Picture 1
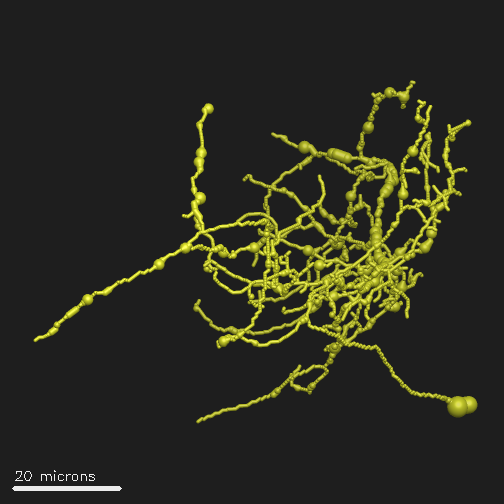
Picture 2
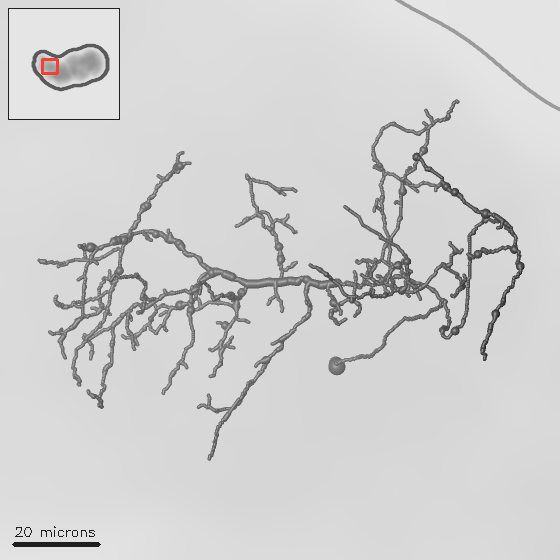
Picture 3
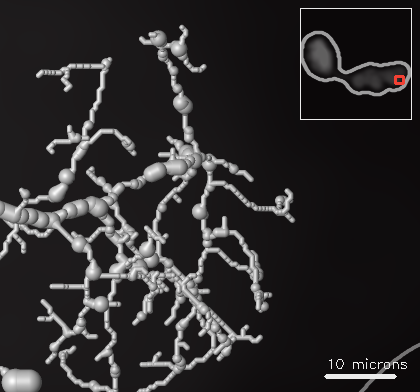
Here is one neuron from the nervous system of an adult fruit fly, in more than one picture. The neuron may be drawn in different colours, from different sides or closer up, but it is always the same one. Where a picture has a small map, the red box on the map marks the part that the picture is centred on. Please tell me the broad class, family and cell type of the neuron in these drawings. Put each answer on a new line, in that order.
nerve-cord intrinsic neuron
hemilineage 16B
IN16B108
